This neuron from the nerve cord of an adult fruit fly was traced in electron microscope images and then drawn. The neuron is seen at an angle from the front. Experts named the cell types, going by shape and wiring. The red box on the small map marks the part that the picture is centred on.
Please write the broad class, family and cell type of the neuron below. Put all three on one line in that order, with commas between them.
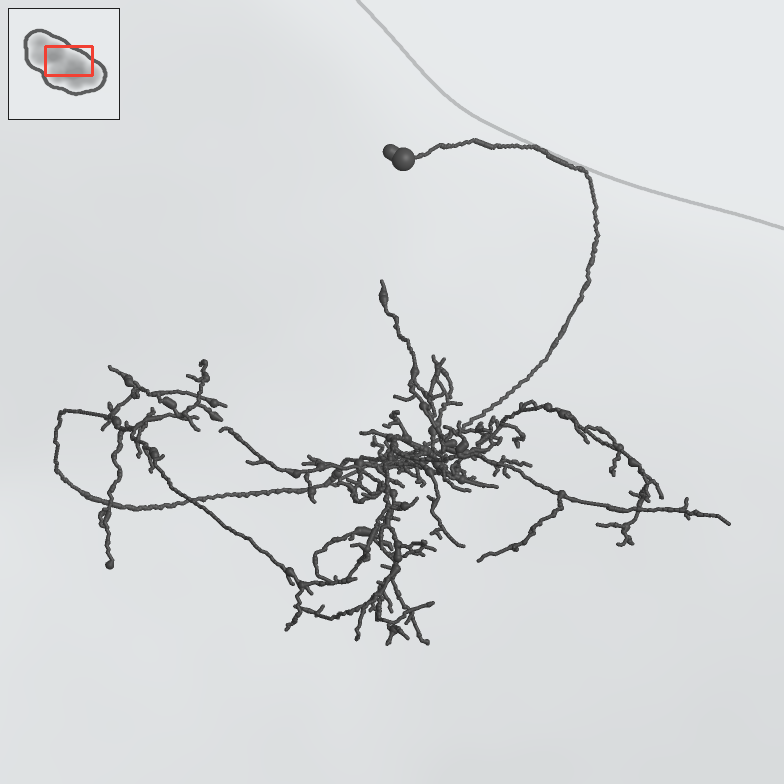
nerve-cord intrinsic neuron, hemilineage 19B, IN19B090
